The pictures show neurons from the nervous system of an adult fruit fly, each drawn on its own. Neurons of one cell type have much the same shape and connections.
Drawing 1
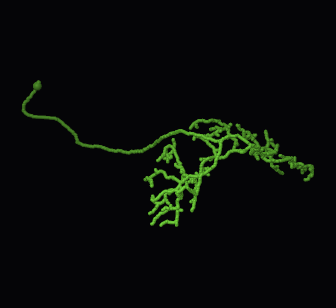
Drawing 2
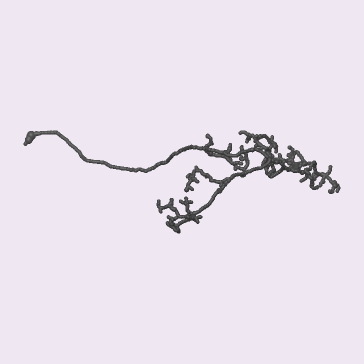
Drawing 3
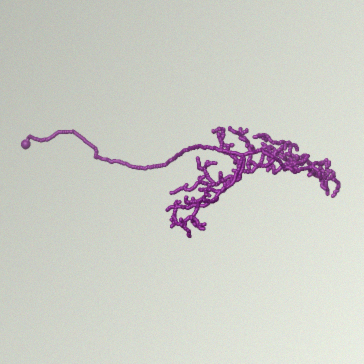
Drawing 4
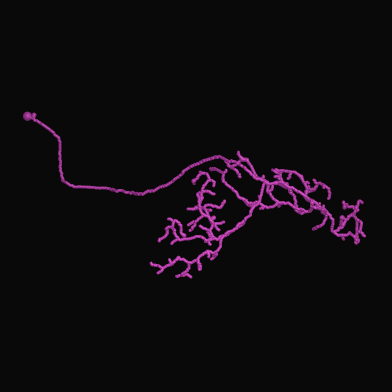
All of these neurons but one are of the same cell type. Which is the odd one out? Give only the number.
1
